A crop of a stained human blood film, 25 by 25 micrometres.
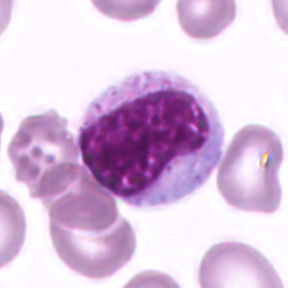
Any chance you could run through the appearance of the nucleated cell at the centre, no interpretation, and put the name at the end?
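First, size: the cell is about 12 micrometres across, and its nucleus, about 11 by 9 micrometres, fills about 60% of the cell's area. Second, nuclear shape: bean-shaped, with a shallow indent on its lower right side. Third, position: the nucleus lies toward the left and reaches the cell's left edge. Fourth, chromatin: dark purple and coarsely clumped. Fifth, cytoplasm: fine purplish granules scattered through it. Name: metamyelocyte.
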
